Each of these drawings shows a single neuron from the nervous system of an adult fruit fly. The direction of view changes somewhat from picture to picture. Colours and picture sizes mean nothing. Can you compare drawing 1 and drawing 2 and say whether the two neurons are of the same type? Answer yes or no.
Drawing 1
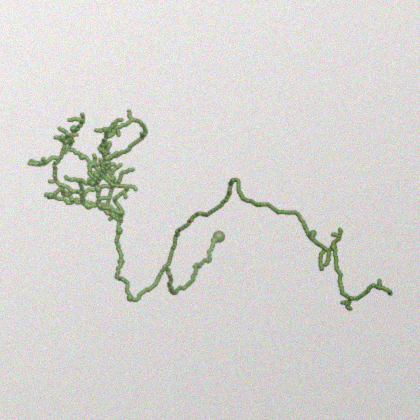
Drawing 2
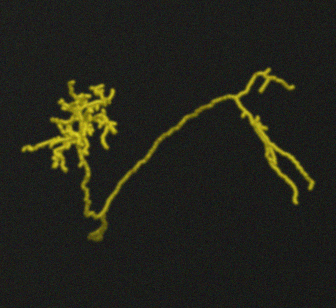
no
